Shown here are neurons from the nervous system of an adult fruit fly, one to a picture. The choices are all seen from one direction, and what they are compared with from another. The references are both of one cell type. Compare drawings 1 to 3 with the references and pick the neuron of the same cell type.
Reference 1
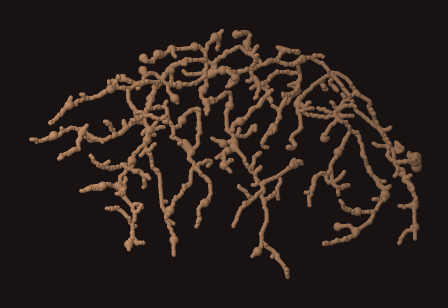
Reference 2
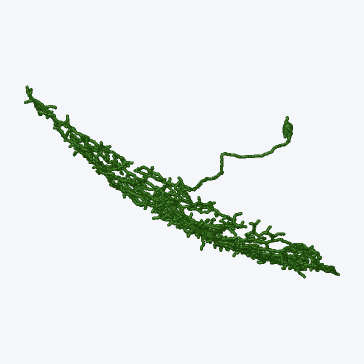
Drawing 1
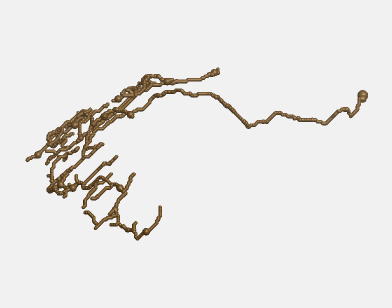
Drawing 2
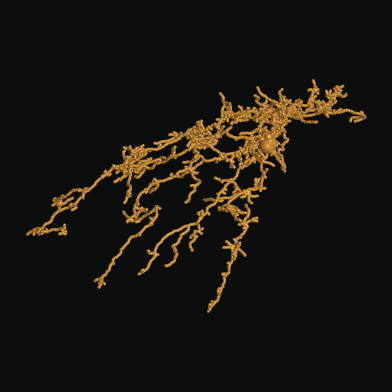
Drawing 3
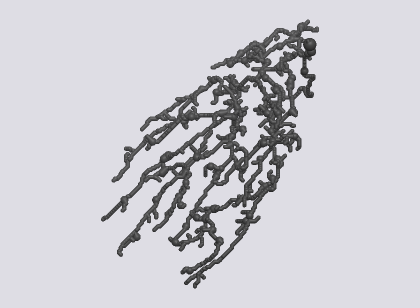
Drawing 3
